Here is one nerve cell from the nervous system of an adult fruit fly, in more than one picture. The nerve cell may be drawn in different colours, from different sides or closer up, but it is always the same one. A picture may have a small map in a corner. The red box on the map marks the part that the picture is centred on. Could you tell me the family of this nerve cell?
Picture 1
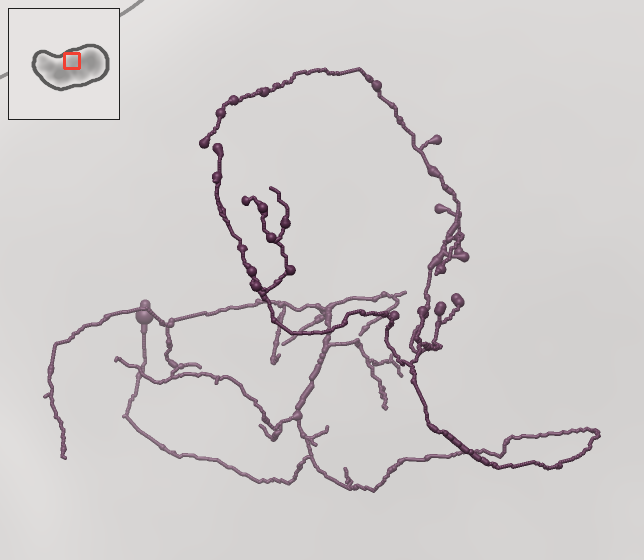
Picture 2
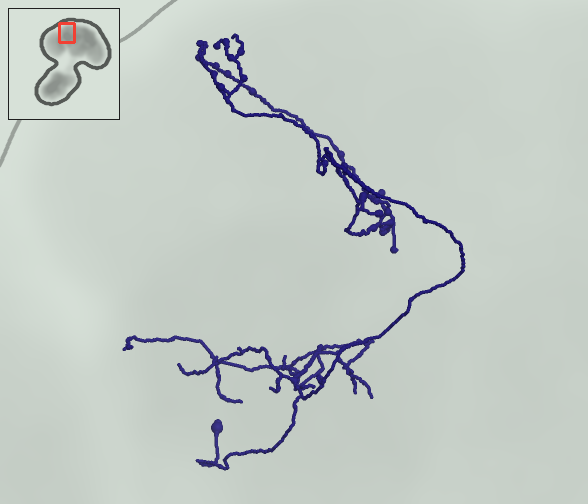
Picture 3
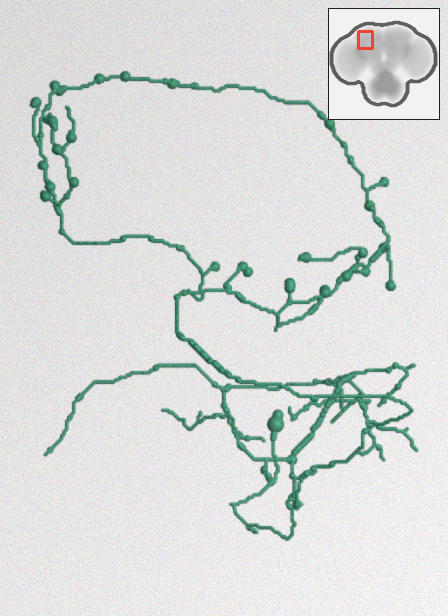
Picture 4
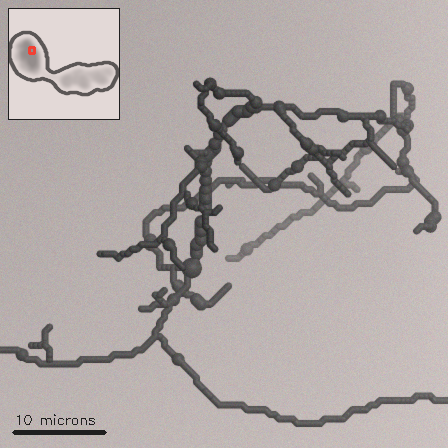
hemilineage DL1_ventral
